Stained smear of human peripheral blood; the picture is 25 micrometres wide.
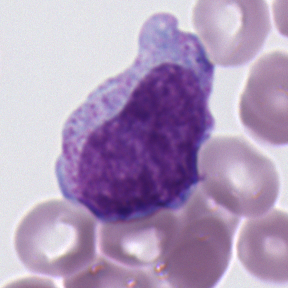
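Atypical promyelocyte, middle cell, stained human peripheral blood smear. Cell about 19 by 13 micrometres; outline irregular, with a rounded cytoplasmic bulge at top. Nucleus fills about 60% of cell area; chromatin deep purple, mottled rather than smooth. Cytoplasm pale lilac-blue, deeper blue along outer edge. Fine reddish-purple granules scattered through cytoplasm.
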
